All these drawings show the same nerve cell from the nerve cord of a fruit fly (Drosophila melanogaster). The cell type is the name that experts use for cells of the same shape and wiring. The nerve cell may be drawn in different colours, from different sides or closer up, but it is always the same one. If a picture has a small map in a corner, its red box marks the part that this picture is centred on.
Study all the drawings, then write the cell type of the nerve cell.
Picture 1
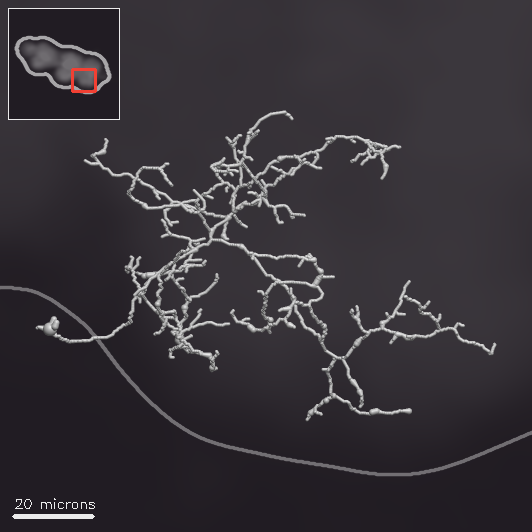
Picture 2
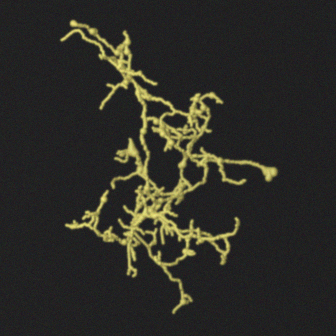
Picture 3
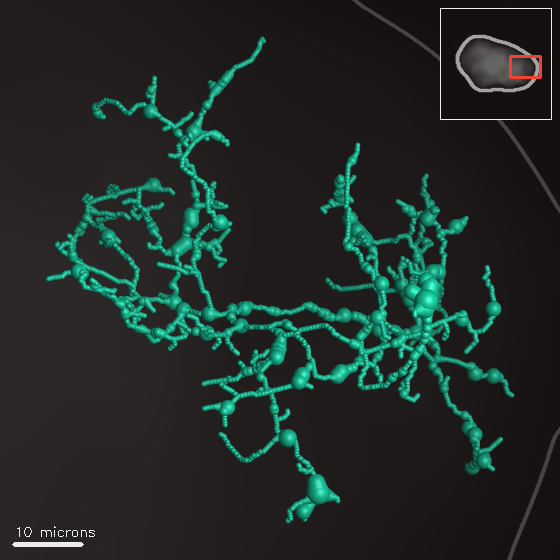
IN21A070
